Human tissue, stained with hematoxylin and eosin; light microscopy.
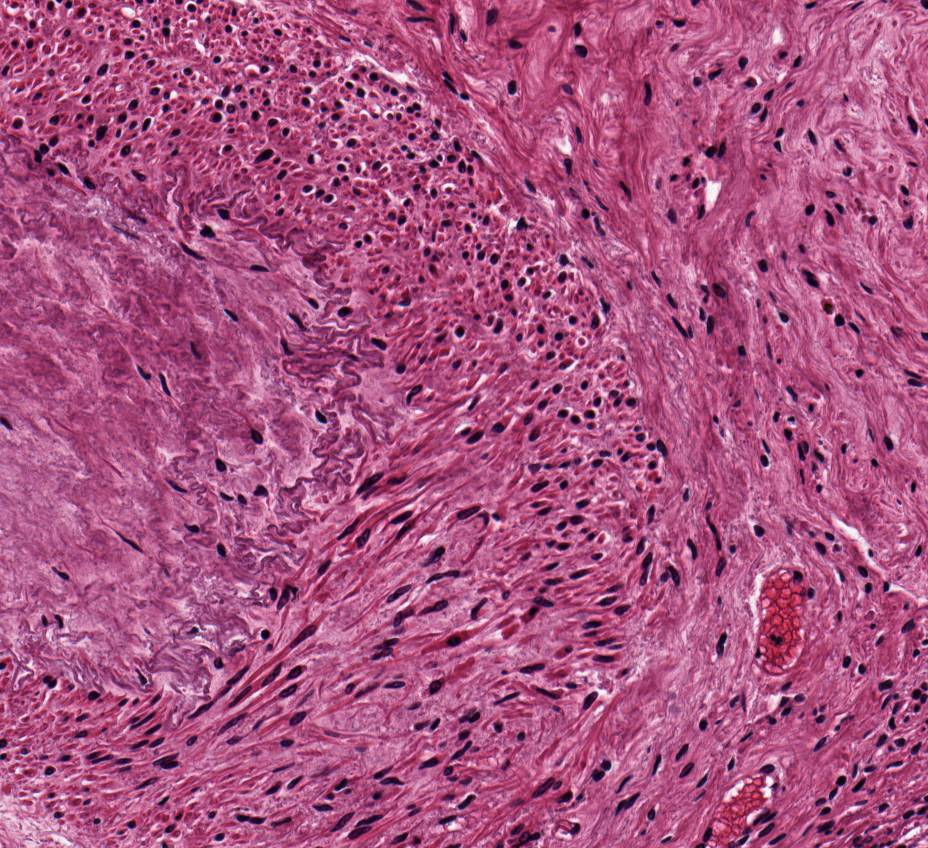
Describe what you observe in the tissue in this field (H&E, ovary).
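Bundles of spindle cells, some cut crosswise and some lengthwise, meet at different angles across the field. In the upper left and top centre, a crosswise-cut bundle shows round dark nuclei, many surrounded by a clear halo. In the lower centre, lengthwise-cut cells have elongated nuclei lined up diagonally from lower left to upper right. Near the lower right edge lie two small vessels packed with red blood cells.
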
